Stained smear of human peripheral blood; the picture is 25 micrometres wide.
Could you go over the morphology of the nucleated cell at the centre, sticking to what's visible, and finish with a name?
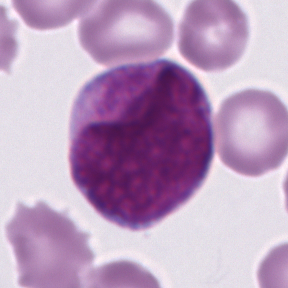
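First, size: the cell measures about 15 by 13 micrometres, and its nucleus about 14 by 12 micrometres. Next, outline: smooth, with no surface projections. Then chromatin: finely and evenly stippled, not coarsely clumped. No vacuoles are seen in the cell. Red cells touch it along its upper and right sides. Last, the name: this is a myeloblast.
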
